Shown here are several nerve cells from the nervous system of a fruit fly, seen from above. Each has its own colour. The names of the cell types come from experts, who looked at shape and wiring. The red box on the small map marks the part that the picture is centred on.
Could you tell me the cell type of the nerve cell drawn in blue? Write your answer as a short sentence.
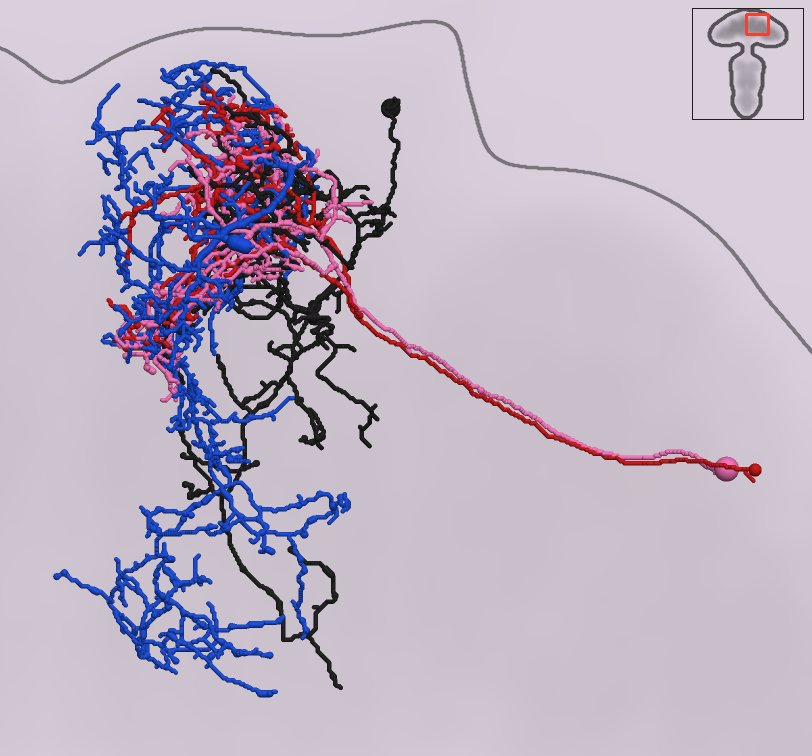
The cell type is SMP050.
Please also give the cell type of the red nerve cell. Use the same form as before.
The cell type is SMP004.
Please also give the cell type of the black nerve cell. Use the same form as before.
The cell type is CB0356.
